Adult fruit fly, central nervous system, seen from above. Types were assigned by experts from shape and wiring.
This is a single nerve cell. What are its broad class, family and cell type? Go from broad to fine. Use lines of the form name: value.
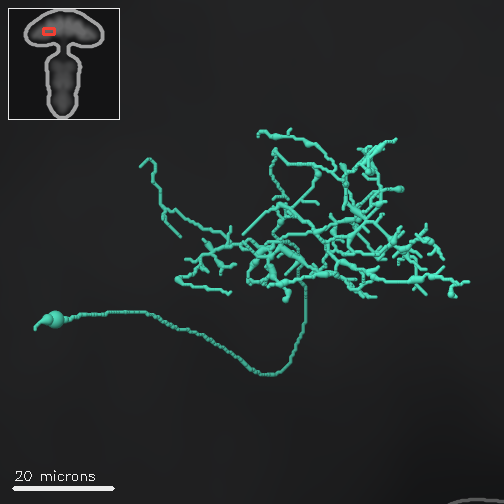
broad class: central-brain intrinsic neuron
family: hemilineage VPNp&v1_posterior
cell type: LHPV2a2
